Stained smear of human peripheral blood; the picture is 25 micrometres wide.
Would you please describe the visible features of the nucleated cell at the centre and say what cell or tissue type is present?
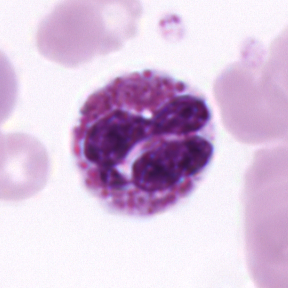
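Its outline is round. No nucleoli can be seen in the nucleus. Coarse round granules fill the cytoplasm, and they are reddish-pink in colour. This cell is an eosinophil.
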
